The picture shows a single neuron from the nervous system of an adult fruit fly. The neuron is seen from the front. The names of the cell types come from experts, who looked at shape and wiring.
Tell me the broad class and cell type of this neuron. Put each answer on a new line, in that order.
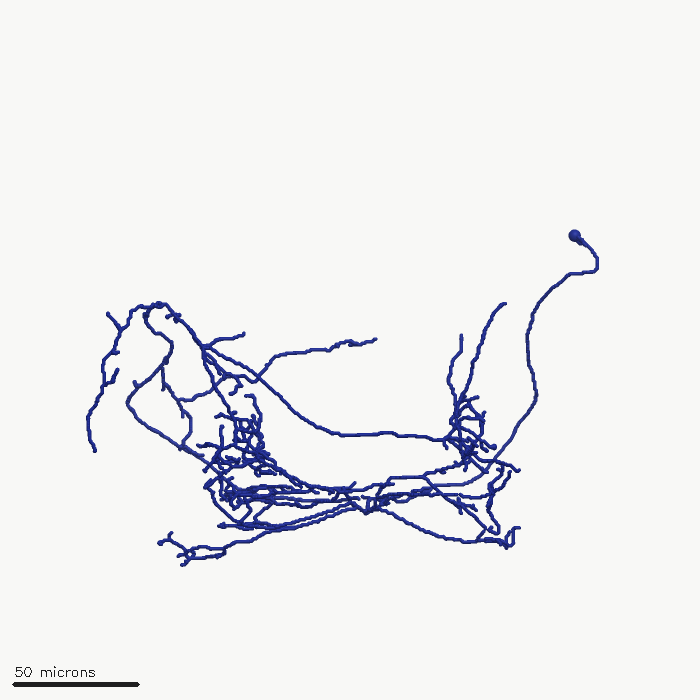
nerve-cord intrinsic neuron
INXXX135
